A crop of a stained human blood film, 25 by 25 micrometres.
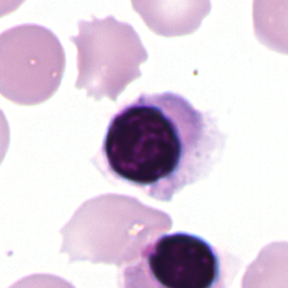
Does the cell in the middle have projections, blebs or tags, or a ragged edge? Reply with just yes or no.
Yes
